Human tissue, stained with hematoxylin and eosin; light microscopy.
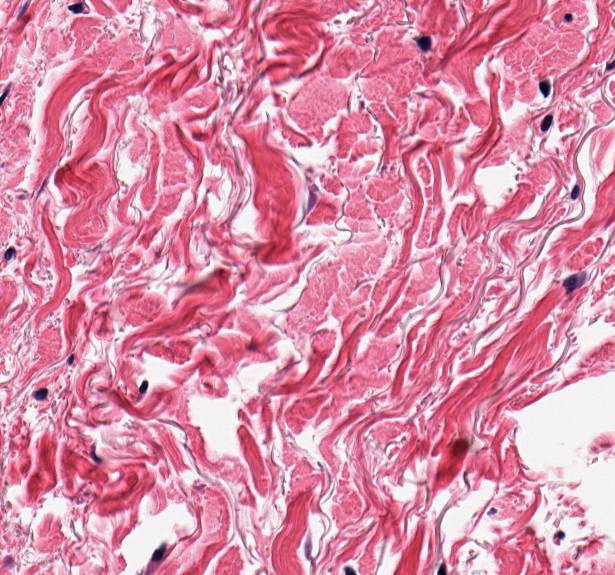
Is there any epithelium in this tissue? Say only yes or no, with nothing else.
No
